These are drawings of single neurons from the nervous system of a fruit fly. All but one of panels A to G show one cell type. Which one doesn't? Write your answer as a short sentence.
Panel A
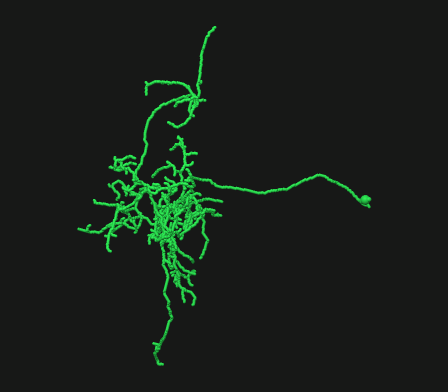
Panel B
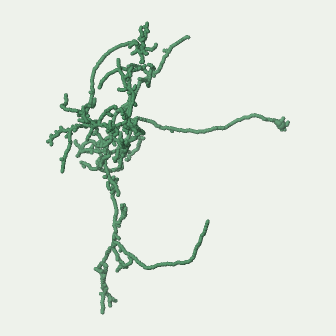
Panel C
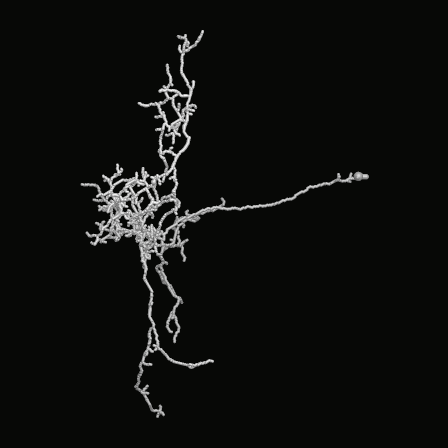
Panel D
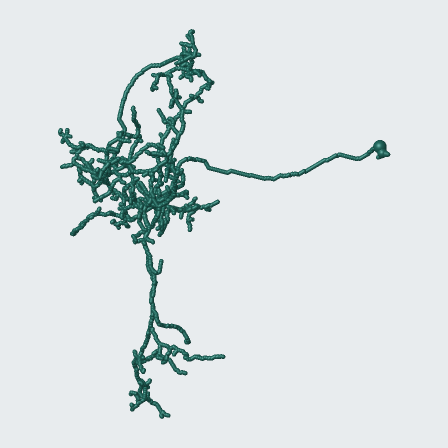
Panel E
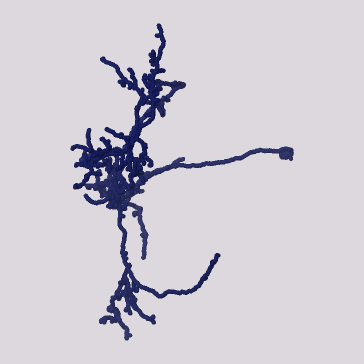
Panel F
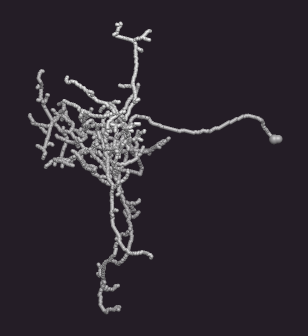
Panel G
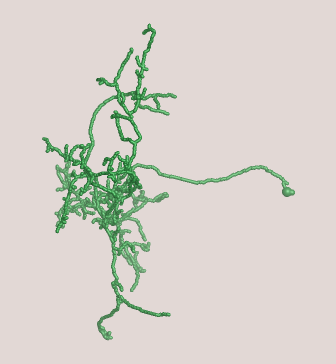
Panel F is the odd one out.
